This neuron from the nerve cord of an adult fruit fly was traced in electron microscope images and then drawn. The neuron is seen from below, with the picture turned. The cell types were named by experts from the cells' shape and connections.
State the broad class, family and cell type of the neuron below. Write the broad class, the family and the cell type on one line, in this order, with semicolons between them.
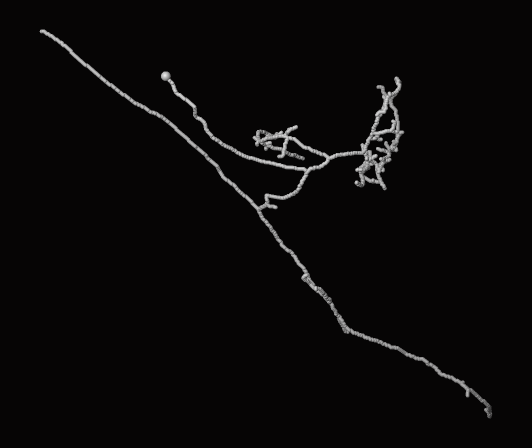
ascending neuron; hemilineage 10B; AN10B061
